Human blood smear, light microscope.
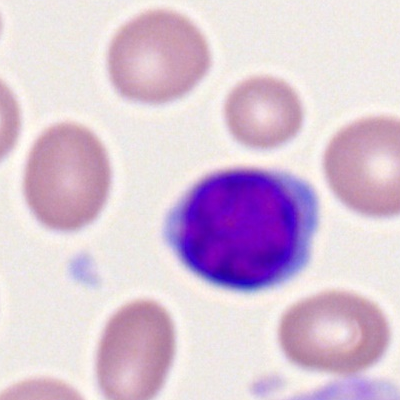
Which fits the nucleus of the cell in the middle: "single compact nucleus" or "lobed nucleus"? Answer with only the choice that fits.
Single compact nucleus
